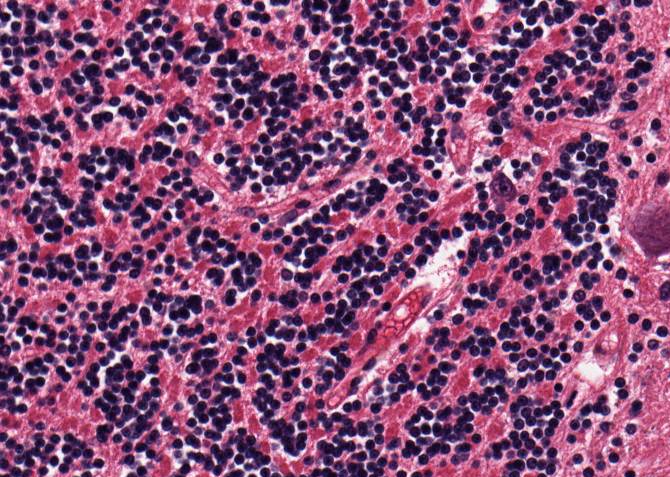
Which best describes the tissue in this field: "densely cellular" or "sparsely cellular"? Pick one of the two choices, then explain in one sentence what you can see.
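Densely cellular. Small, dark, round nuclei crowd the whole field in dense sheets and clusters.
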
